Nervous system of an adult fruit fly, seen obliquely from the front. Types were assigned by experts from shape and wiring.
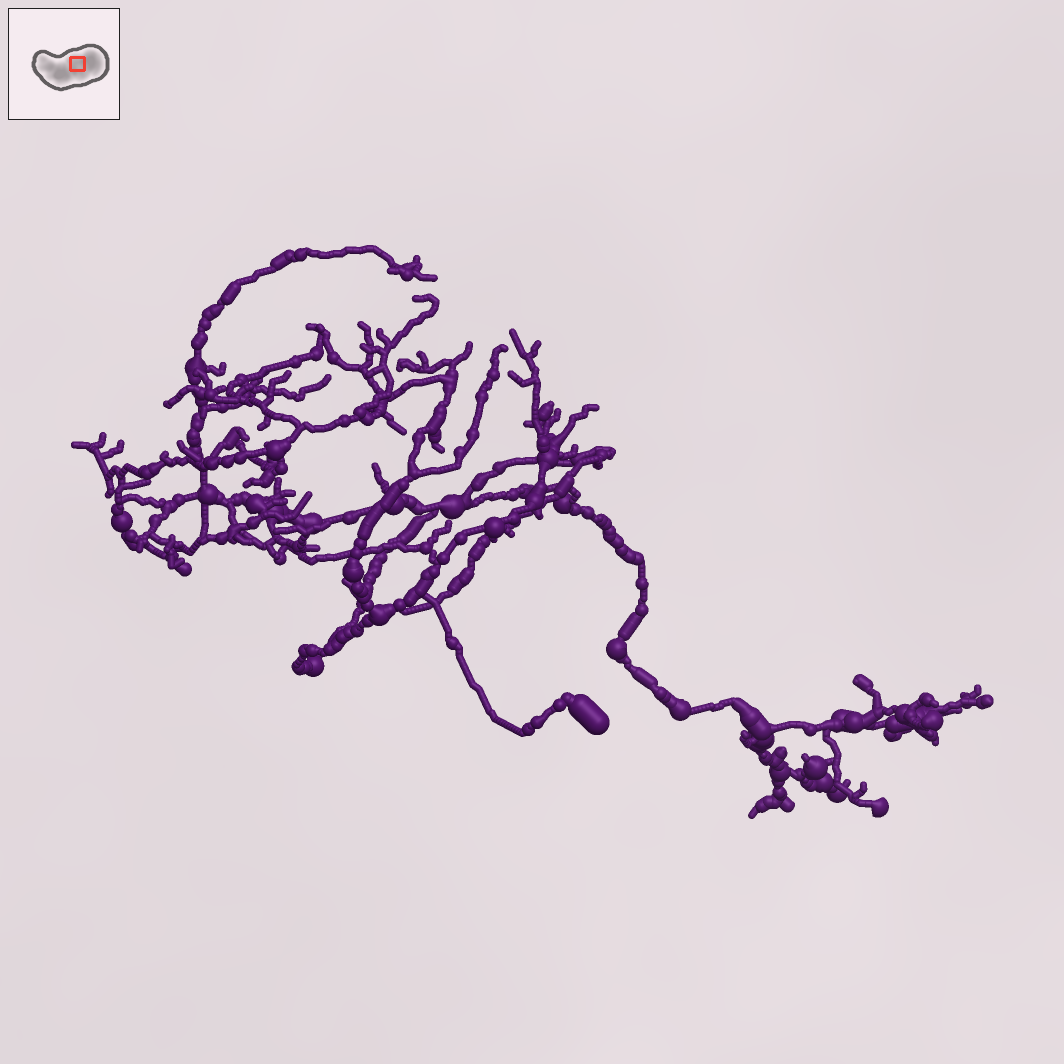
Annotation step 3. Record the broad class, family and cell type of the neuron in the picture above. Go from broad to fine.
central-brain intrinsic neuron; hemilineage AOTUv4_dorsal; AOTU018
